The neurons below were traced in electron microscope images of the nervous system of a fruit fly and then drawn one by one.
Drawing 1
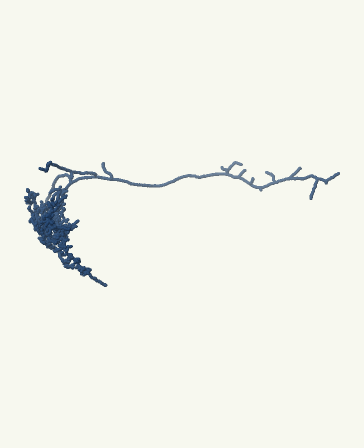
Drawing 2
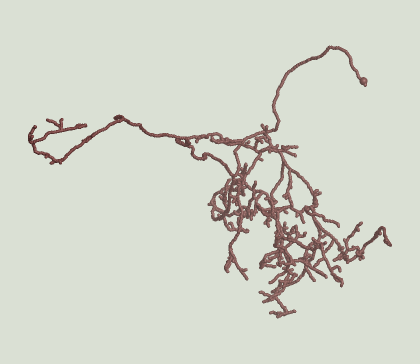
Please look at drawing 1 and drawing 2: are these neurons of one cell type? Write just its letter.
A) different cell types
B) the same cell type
A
